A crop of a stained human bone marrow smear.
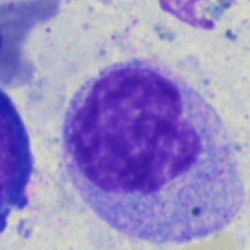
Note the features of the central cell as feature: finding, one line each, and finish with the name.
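Nucleus: notched or indented on right side
Position: off-centre, toward upper left
Cytoplasm: pale bluish-lilac, widest below and right of nucleus
Inclusion: single small dark dot near lower right edge
Name: monocyte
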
